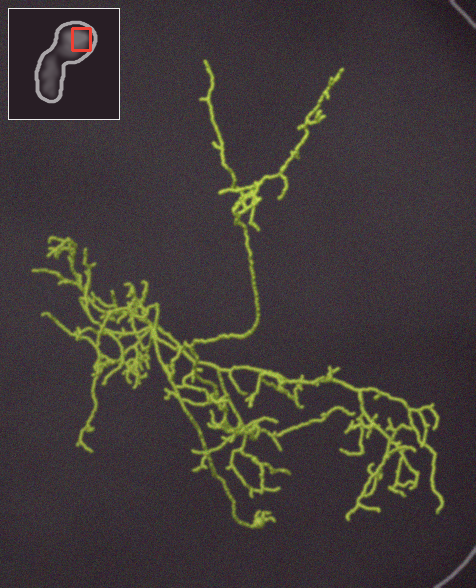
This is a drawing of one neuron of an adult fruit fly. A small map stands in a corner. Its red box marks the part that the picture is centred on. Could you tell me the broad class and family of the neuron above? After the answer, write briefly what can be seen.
Its broad class is central-brain intrinsic neuron. Its family is hemilineage LHl2_ventral. The cell body can be seen at the bottom of the picture. The picture shows dozens of branch ends.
